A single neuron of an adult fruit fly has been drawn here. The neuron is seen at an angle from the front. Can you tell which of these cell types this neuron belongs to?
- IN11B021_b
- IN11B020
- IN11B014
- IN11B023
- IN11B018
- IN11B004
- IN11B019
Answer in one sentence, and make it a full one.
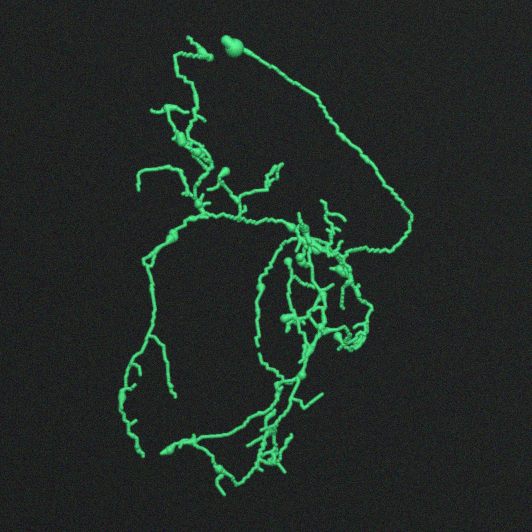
This neuron counts as a member of the cell type IN11B021_b.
